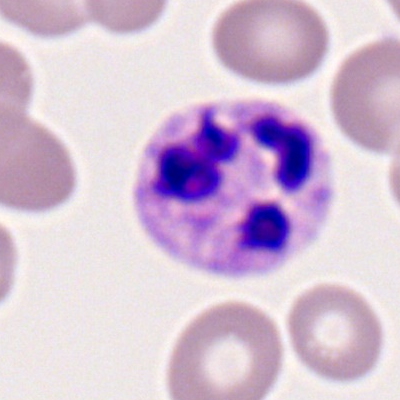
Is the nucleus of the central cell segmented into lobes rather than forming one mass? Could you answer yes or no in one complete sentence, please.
Yes, the nucleus of this cell is divided into two or more lobes.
